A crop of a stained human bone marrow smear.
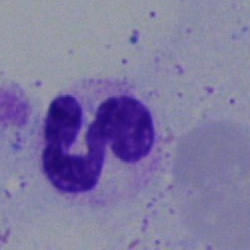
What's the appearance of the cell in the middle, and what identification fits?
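Look first at the edge: the outline is roughly round and smooth. Inside, the chromatin is dark purple and coarsely clumped. The cytoplasm holds no vacuoles. This cell is a segmented neutrophil.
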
